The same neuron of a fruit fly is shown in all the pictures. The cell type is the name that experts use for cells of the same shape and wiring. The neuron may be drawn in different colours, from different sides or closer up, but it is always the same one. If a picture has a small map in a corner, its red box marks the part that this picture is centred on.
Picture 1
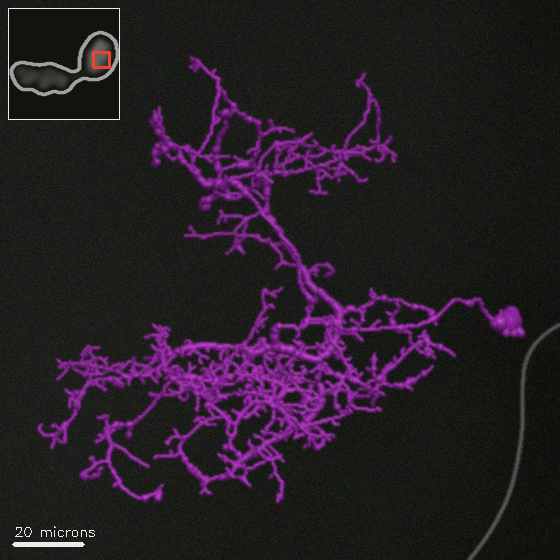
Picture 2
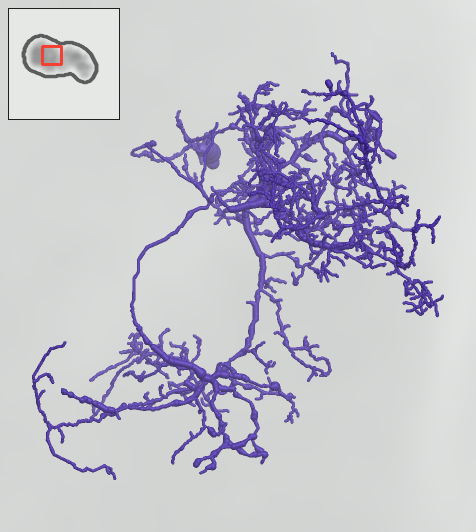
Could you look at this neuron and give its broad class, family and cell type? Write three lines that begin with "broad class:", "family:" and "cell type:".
broad class: central-brain intrinsic neuron
family: hemilineage ALl1_ventral
cell type: SAD049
